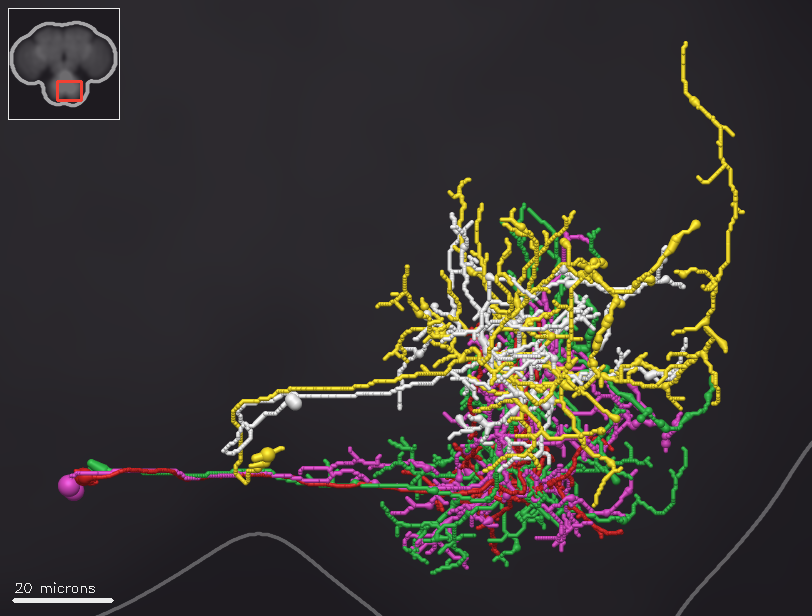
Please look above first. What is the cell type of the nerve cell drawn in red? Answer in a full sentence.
The cell type is IN14A105.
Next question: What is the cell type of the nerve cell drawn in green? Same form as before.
The cell type is IN14A063.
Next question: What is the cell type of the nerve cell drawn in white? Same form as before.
The cell type is IN14A074.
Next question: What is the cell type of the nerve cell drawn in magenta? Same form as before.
The cell type is IN14A079.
